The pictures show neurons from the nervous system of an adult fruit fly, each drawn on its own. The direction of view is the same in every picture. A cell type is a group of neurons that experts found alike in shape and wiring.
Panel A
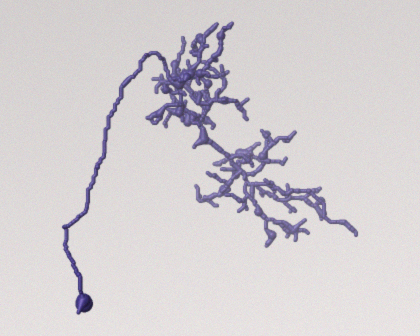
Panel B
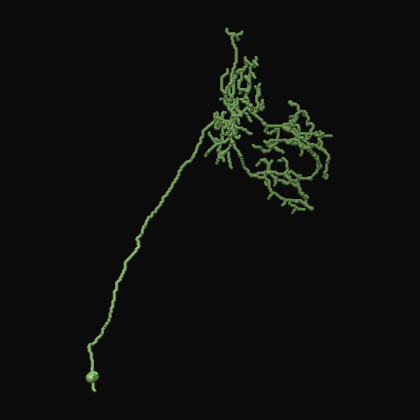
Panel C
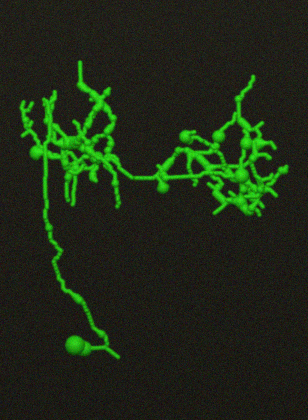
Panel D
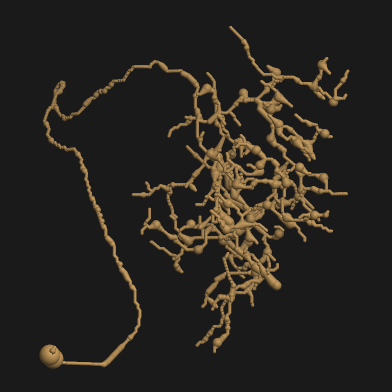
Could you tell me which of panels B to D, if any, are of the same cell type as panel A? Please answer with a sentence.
Panel B is of the same cell type.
